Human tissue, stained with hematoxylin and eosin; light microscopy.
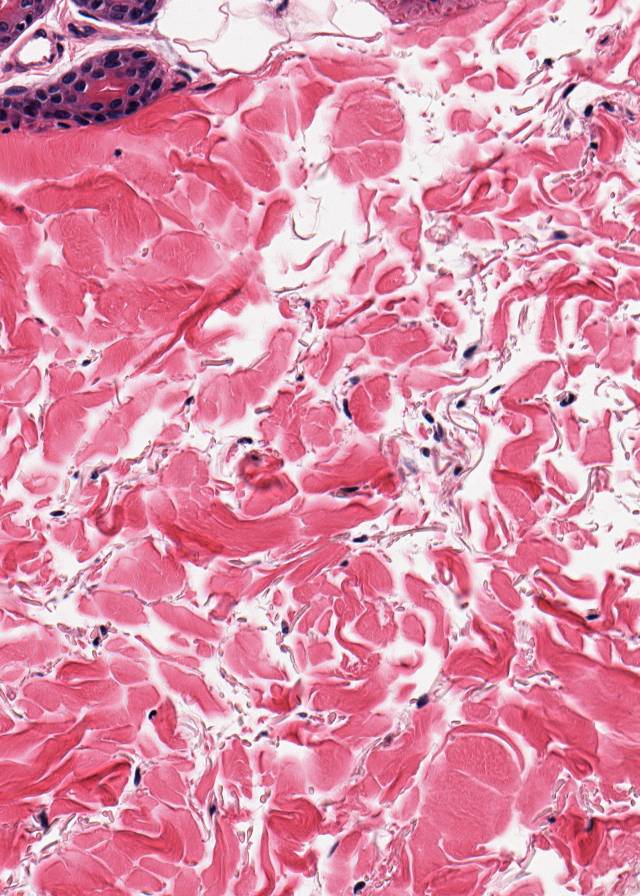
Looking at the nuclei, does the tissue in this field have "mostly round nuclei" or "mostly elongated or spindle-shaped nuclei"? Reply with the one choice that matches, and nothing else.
Mostly elongated or spindle-shaped nuclei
